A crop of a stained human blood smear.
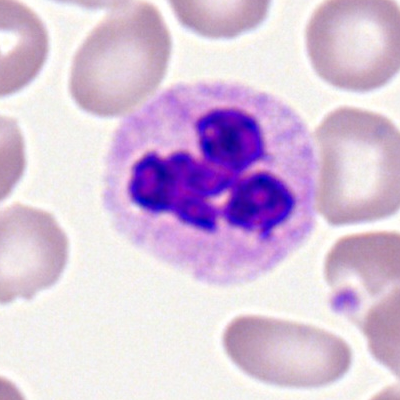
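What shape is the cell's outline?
Roughly round.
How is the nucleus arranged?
It is divided into several separate lobes.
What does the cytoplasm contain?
Fine, faint lilac granules spread evenly throughout, and no vacuoles.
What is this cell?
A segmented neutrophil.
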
